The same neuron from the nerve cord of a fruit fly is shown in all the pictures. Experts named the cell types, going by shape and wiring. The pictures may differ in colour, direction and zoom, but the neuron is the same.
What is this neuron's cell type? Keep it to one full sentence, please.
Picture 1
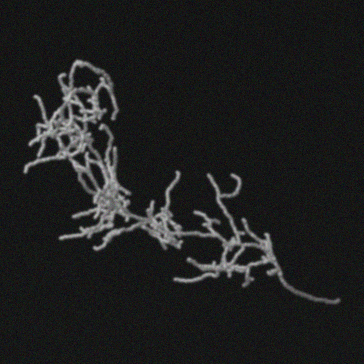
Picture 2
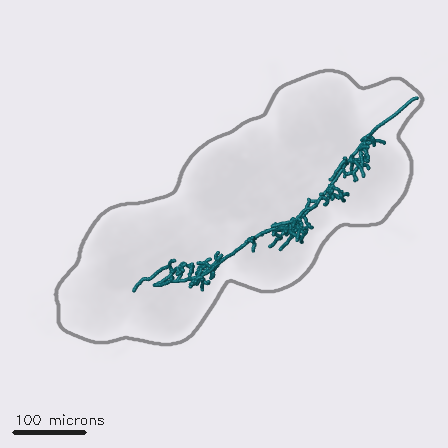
The neuron here falls under cell type DNd05.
